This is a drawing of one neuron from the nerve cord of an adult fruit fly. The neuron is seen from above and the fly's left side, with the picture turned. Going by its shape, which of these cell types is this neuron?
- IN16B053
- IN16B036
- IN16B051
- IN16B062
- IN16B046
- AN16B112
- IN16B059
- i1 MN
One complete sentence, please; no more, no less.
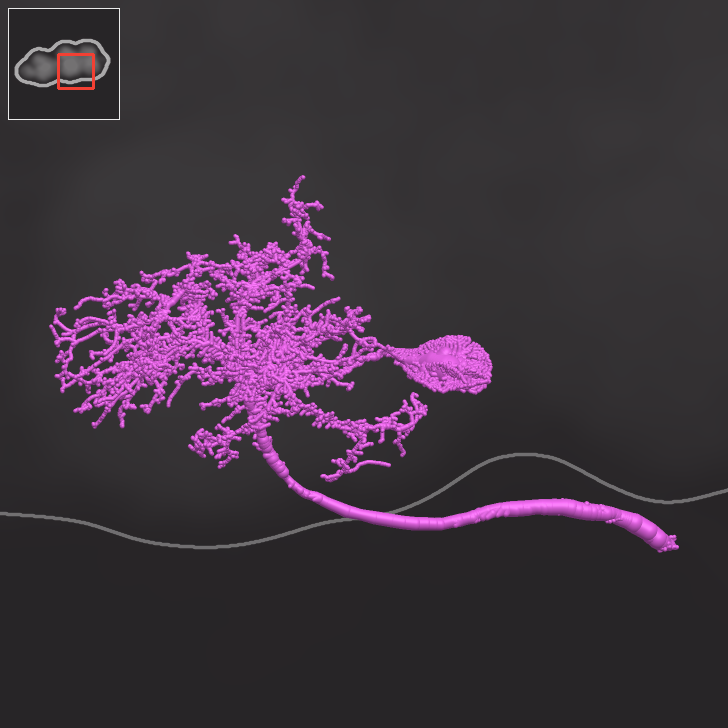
The neuron here falls under cell type i1 MN.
